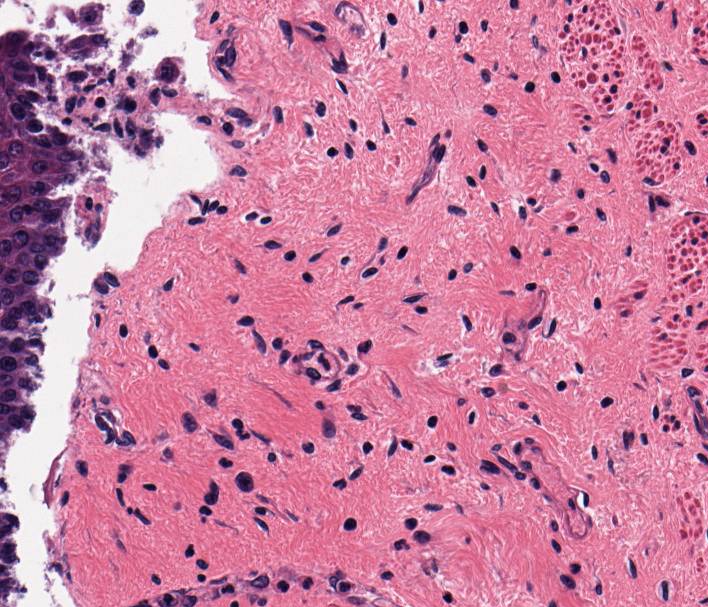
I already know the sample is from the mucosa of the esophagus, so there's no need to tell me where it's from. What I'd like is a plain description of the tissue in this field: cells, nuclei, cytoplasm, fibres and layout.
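Along the left edge lies a strip of darkly stained epithelium; pink fibrous stroma occupies the remainder of the field. This epithelium is many cell layers thick, with crowded oval nuclei. Small thin-walled vessels are scattered through the stroma, including one near the centre. Nowhere in the field are fat cells present.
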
